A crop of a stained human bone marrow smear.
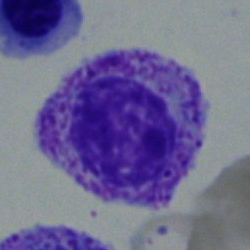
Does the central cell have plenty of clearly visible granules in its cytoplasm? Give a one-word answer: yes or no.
Yes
